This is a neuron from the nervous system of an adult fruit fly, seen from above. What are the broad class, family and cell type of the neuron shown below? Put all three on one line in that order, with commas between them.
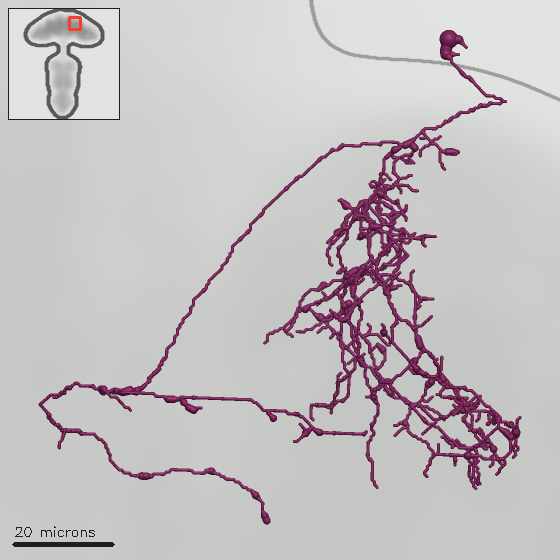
central-brain intrinsic neuron, hemilineage VLPa1_medial, CB3269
